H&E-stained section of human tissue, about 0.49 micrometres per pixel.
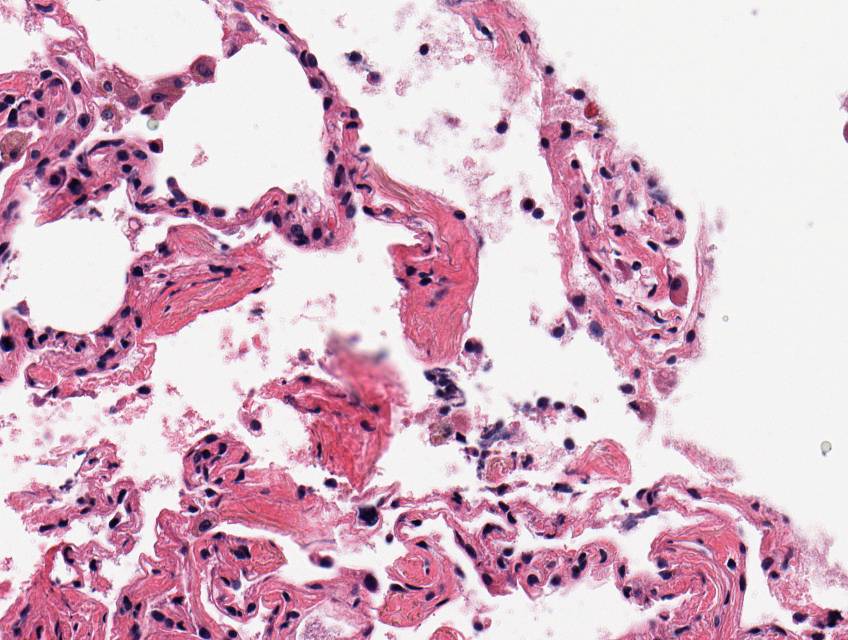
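Lung, with several septa widened by dense bundles of wavy pink collagen, most plainly centrally. Many small, dark, oval to elongated nuclei are scattered along the septa. Flattened cells with dark nuclei line the septal surfaces facing the empty spaces. Scattered loose rounded cells with dark nuclei lie free in the spaces at centre and right.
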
